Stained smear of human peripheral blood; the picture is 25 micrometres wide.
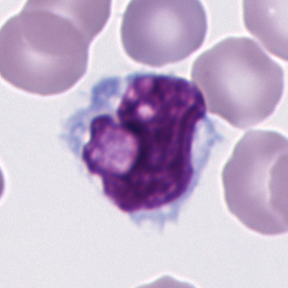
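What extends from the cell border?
Fine hair-like projections, most plainly on the left side.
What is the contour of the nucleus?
Irregular, notched and folded, with a rounded paler area of more open chromatin at its left edge.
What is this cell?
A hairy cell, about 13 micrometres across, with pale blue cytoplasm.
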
